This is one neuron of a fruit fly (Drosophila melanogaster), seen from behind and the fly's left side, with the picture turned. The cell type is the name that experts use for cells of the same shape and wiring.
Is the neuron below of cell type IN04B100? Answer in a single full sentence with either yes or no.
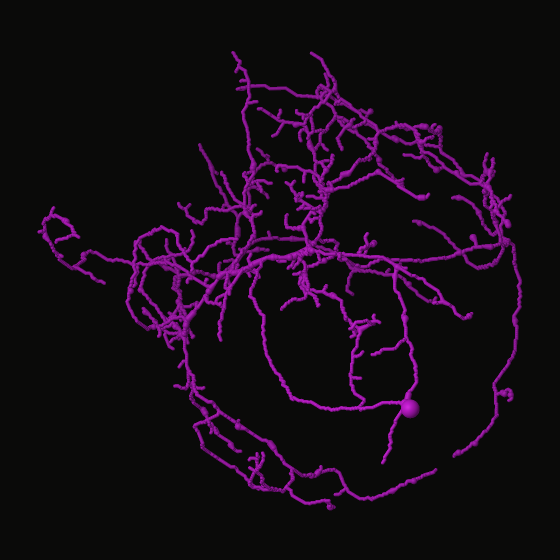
No, it is another cell type, not IN04B100, that this neuron belongs to.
